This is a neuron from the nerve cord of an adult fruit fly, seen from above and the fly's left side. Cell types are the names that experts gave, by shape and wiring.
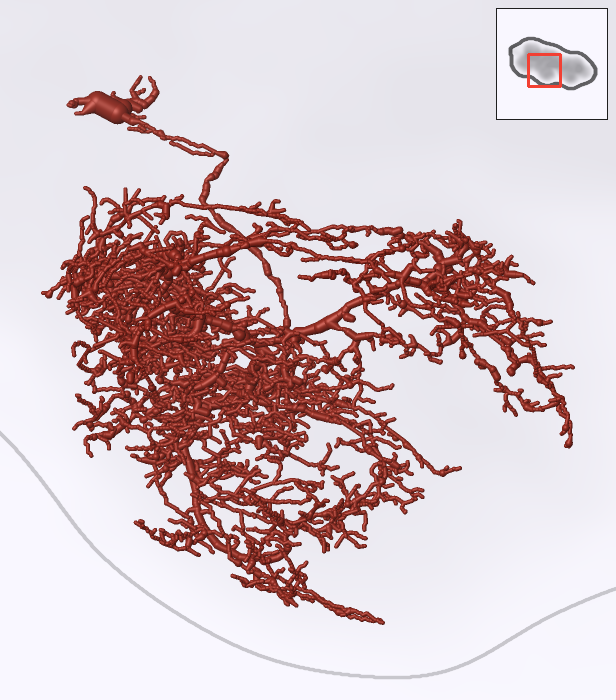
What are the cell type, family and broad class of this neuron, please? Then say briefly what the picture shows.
Its cell type is IN13B005. The family is hemilineage 13B. This is a nerve-cord intrinsic neuron. The picture shows more than a hundred branch ends. As drawn here it is about as wide as it is tall.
